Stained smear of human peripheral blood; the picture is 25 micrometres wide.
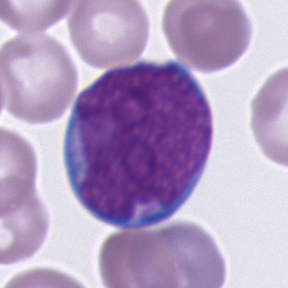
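Myeloblast. Notice first that the cell is roughly round in outline. The nucleus fills most of it, leaving only a narrow rim of cytoplasm. Look closely and you will find more than one pale, rounded nucleolus. The cytoplasm shows no granules.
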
